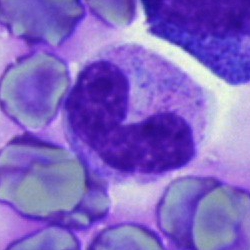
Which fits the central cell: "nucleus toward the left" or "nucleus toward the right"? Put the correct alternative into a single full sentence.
The nucleus is shifted toward the left of this cell.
